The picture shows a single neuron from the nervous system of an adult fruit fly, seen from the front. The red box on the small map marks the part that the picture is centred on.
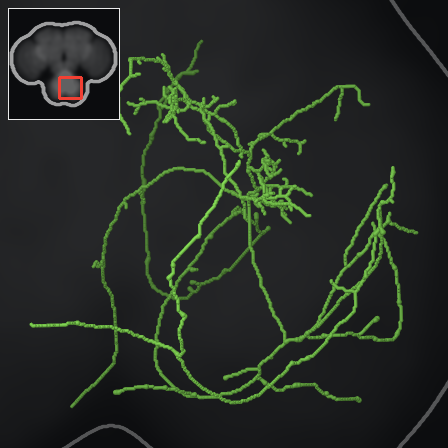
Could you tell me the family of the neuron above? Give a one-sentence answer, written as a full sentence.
Family hemilineage 12B is the family of this neuron.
